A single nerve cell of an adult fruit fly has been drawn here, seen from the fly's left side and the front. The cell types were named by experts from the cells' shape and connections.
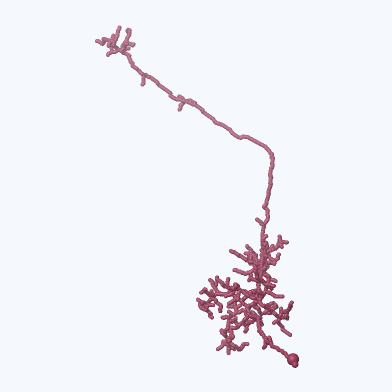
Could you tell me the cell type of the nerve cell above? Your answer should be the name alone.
Tm16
